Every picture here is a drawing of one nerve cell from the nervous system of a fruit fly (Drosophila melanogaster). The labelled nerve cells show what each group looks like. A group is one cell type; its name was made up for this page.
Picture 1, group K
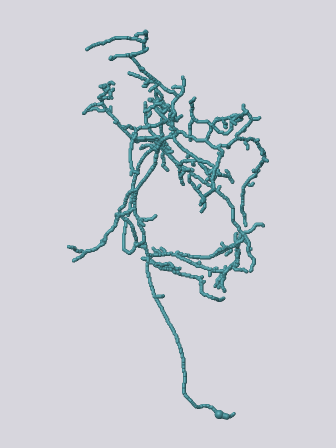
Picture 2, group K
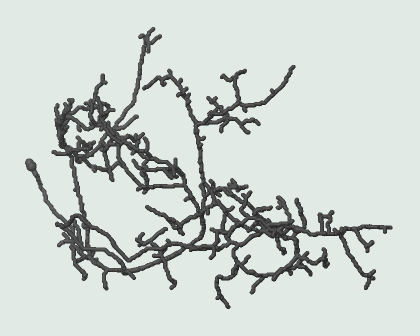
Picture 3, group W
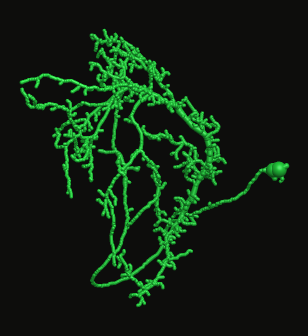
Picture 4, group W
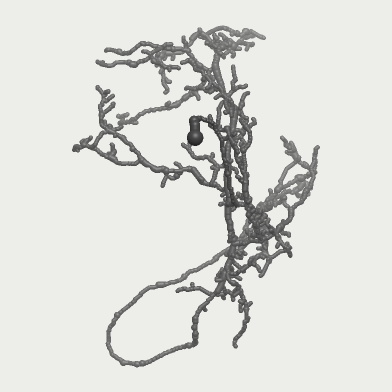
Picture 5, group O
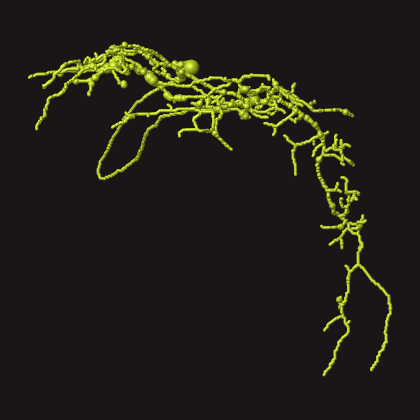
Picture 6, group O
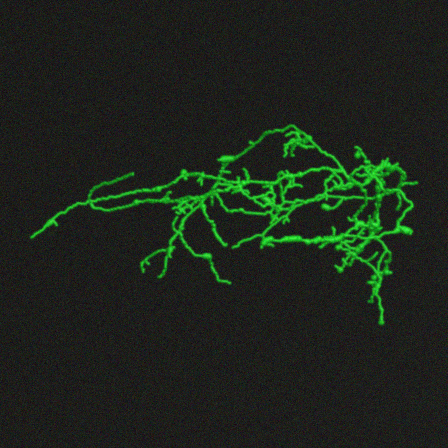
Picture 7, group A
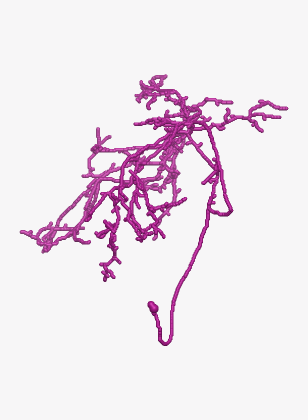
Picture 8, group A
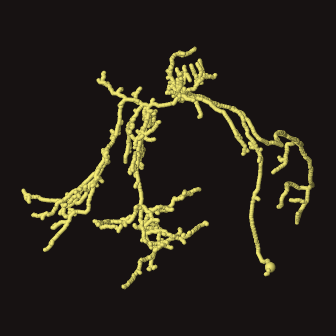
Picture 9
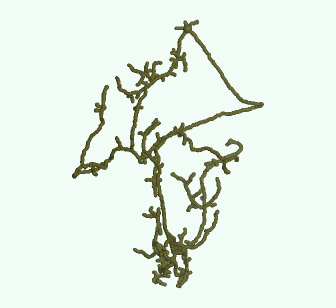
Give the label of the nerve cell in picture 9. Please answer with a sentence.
It belongs to group O.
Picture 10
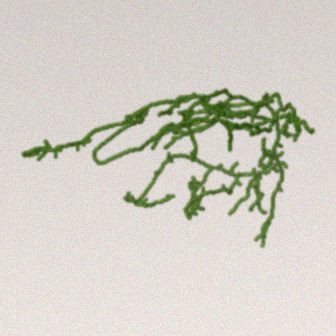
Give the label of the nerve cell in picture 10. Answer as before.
It belongs to group O.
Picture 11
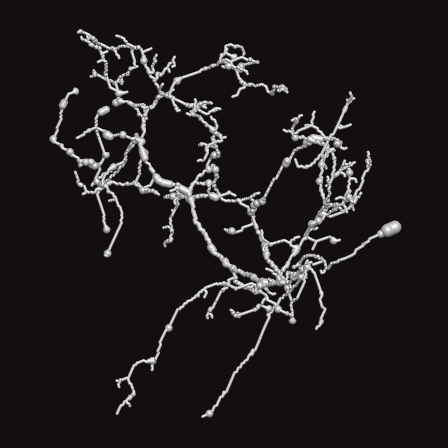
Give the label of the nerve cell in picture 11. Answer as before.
It belongs to group K.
